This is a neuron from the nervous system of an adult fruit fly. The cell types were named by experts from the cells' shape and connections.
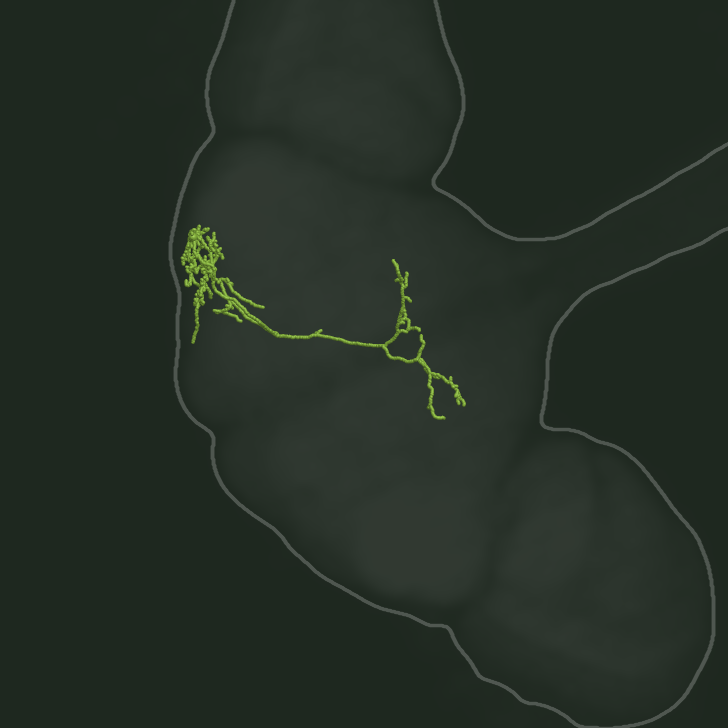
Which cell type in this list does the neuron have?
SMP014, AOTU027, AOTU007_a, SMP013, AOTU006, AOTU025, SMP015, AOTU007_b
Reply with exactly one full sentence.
This neuron carries the cell type designation AOTU007_b.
